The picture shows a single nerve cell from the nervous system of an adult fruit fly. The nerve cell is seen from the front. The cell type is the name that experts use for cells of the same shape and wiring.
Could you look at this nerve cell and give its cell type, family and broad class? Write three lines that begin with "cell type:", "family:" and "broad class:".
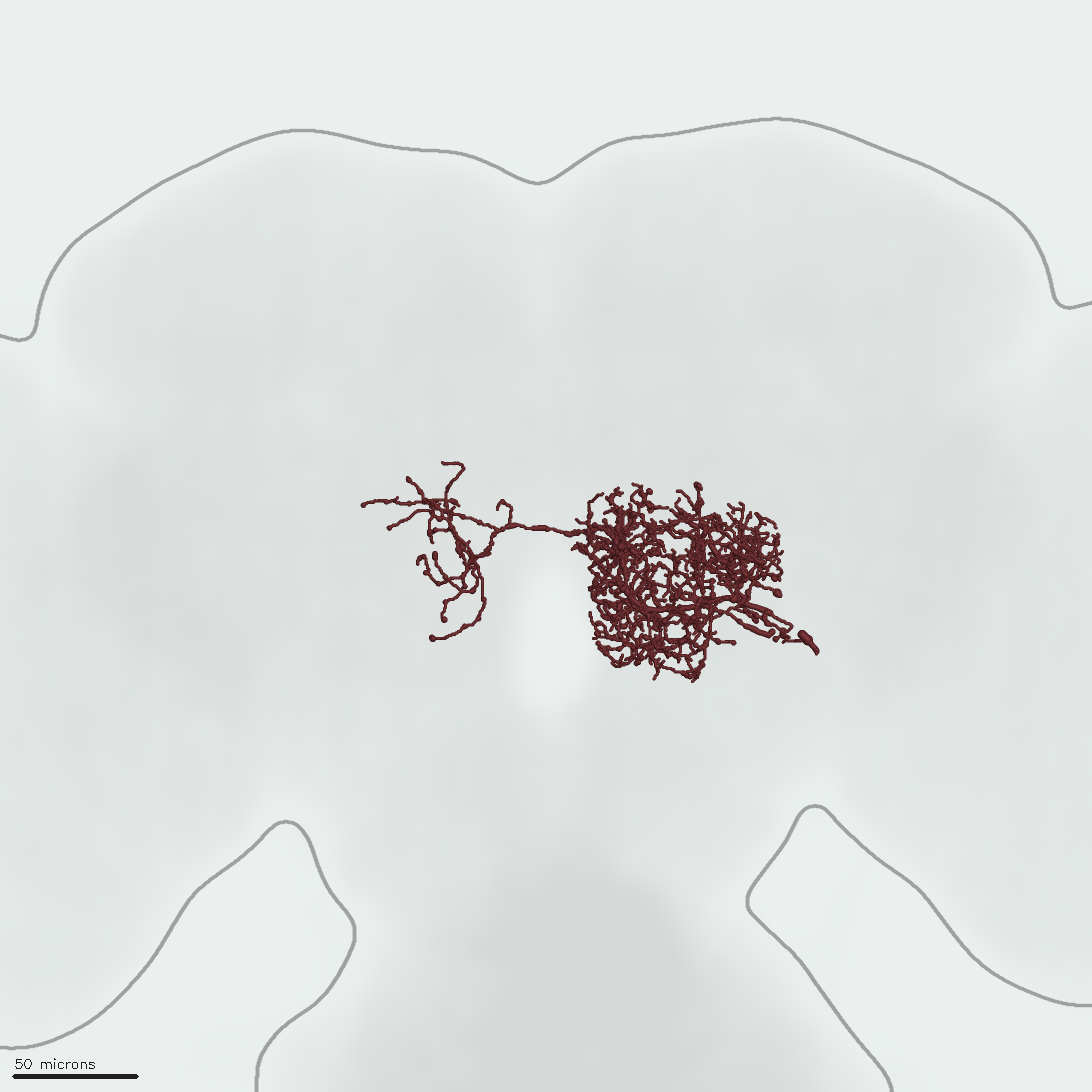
cell type: LN60
family: hemilineage ALl1_dorsal
broad class: central-brain intrinsic neuron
